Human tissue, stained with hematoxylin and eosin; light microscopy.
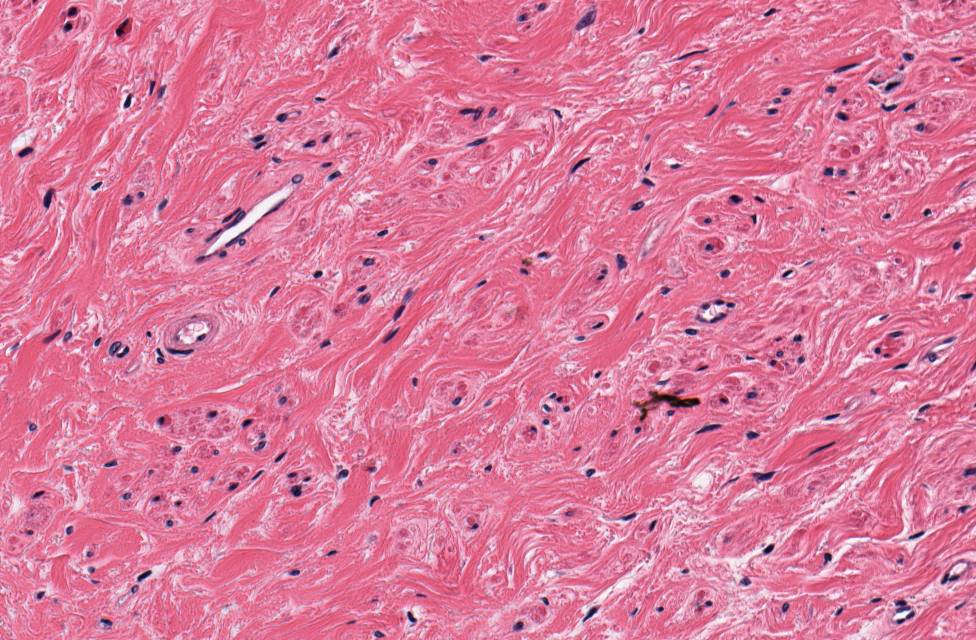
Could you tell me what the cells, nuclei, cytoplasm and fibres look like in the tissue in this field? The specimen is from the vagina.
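First: dense wavy pink collagen bundles fill the field, mostly lower left to upper right. Second: sparse small dark spindle-shaped nuclei between bundles. Third: small clusters of rounded cells with pale pink granular cytoplasm across the middle. Fourth: a narrow, elongated, empty vessel lumen, oblique, upper left.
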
